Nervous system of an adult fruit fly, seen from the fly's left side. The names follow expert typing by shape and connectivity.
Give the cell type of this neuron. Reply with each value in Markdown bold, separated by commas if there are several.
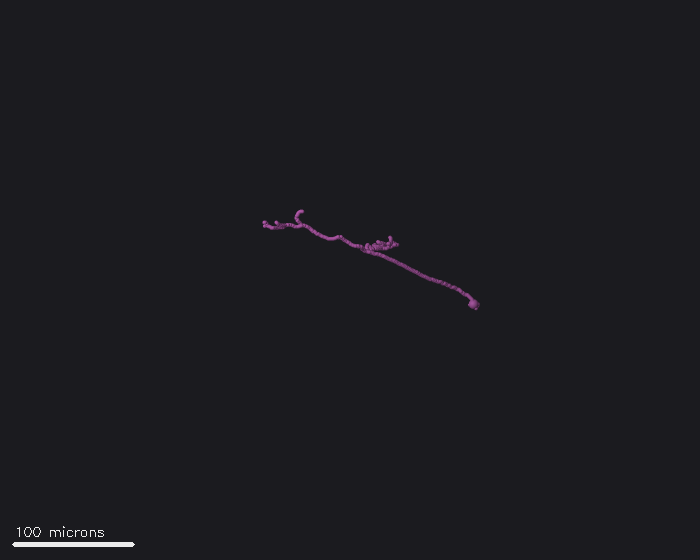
**IN08B070_a**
